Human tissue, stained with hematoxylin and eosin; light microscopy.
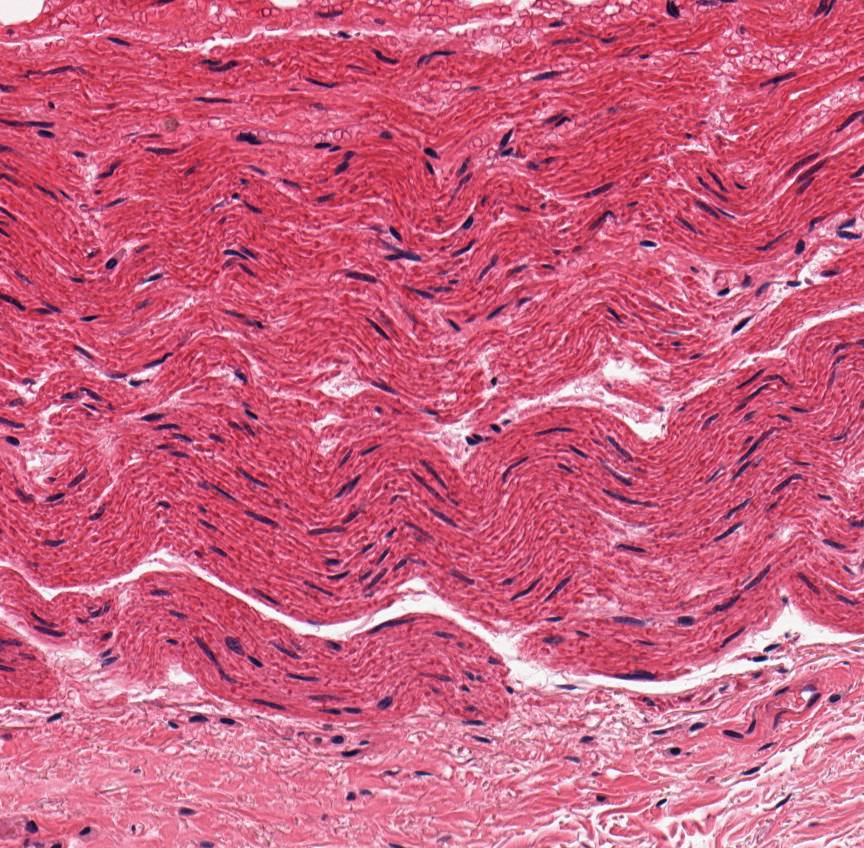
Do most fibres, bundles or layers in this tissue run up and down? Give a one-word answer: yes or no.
No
